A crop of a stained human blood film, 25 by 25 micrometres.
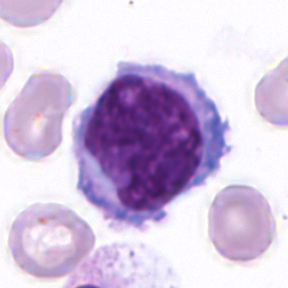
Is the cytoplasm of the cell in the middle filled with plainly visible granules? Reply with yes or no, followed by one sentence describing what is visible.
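No. No distinct granules are seen in the cytoplasm.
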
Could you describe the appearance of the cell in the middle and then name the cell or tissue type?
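Let's begin with the outline, and notice that it is irregular, with a ragged, frilly border. The whole cell is about 14 micrometres across, roughly 2 times as wide as the red cell lying whole in the picture. Now look at the nucleus: a single roundish mass, not divided into lobes, about 12 by 10 micrometres and filling about 60% of the cell's area. Its chromatin is coarse and clumped, and you can see paler gaps between the dark clumps. Follow the cytoplasm outward and you will find it turns a deeper blue toward the outer edge of the cell. Put together, what you are looking at is a plasma cell.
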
